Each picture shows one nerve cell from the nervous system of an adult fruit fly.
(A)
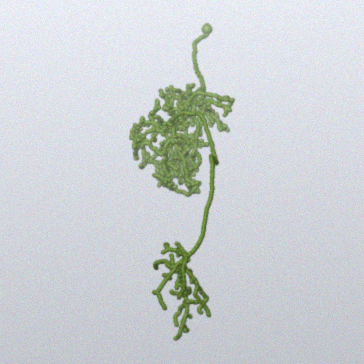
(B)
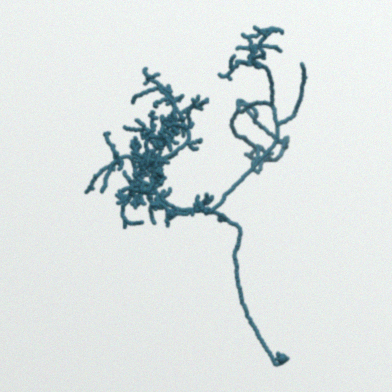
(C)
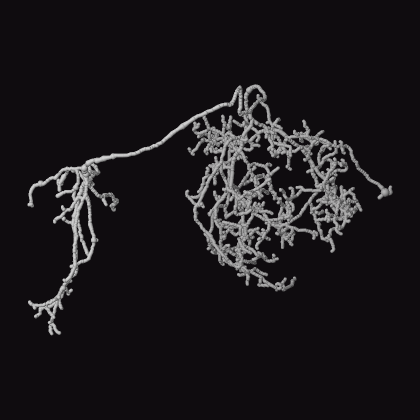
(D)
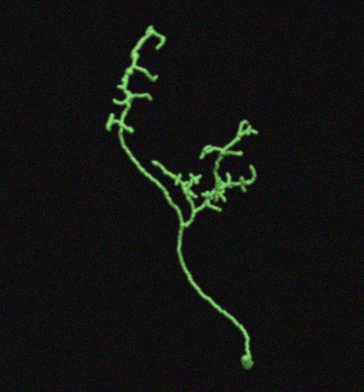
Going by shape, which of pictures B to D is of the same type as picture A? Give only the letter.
C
